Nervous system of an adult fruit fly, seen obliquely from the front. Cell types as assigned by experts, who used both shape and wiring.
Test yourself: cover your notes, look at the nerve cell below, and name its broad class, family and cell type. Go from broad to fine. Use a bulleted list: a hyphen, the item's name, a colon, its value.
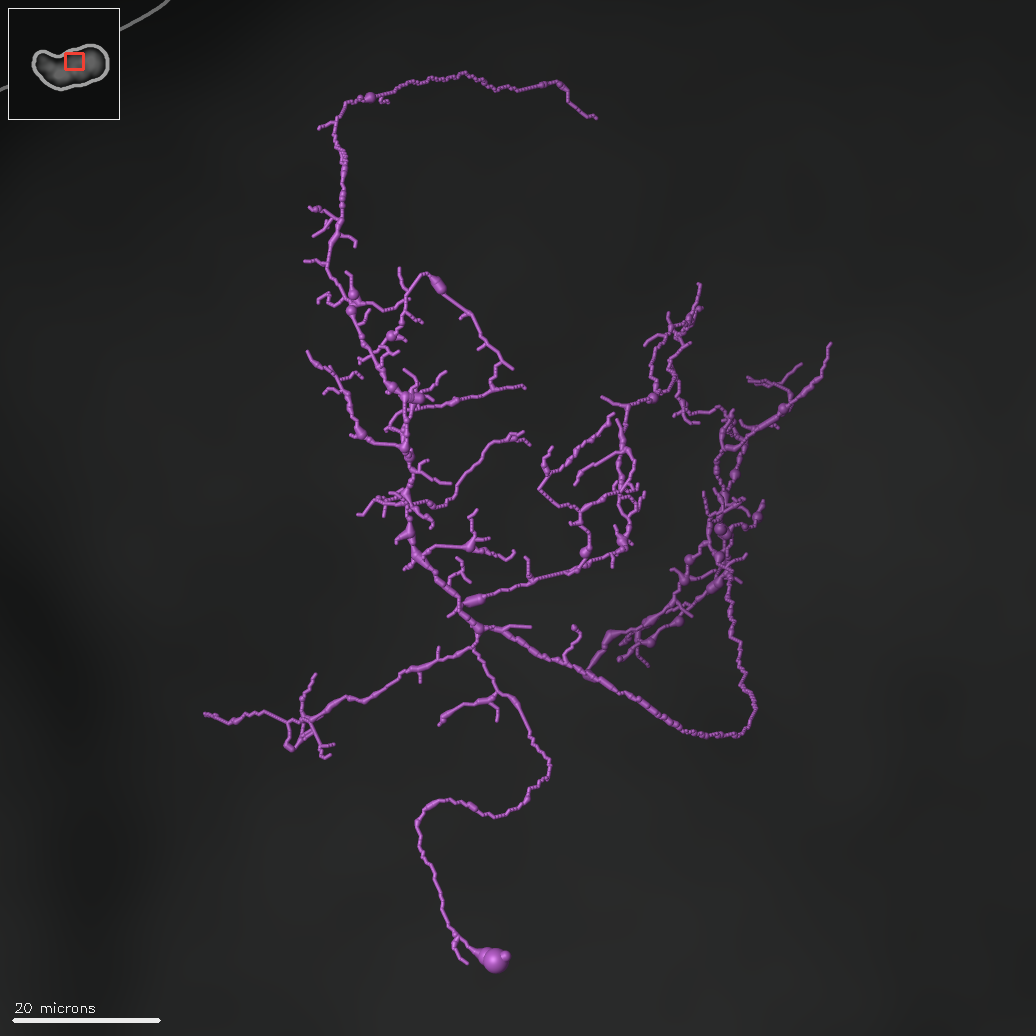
- broad class: central-brain intrinsic neuron
- family: hemilineage SLPa&l1_anterior
- cell type: CB3932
